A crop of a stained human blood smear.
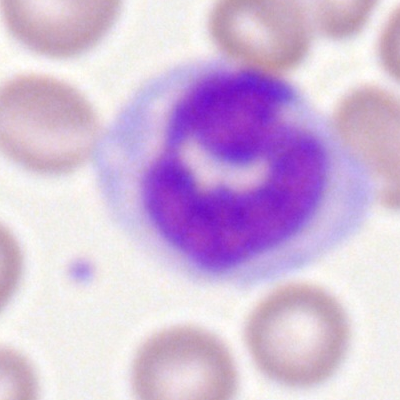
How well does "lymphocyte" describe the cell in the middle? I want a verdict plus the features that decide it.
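The cell has a smooth, roughly oval outline with no projections from its surface. Its nucleus is bent into a horseshoe shape around a pale central cleft, and the chromatin stains deep purple with a mottled, clumpy texture. The cytoplasm is pale lavender-blue, forms a wider rim on the left than on the right, and shows no distinct coarse granules.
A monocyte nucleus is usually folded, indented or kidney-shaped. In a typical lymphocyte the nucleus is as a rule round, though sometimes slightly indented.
The horseshoe-shaped nucleus therefore agrees with monocyte and argues against lymphocyte.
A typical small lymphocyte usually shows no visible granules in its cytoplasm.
The lack of distinct coarse granules agrees with this and so gives no reason against lymphocyte; it is not what decides. The cell is a monocyte.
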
